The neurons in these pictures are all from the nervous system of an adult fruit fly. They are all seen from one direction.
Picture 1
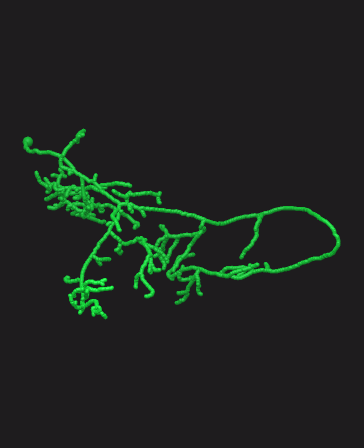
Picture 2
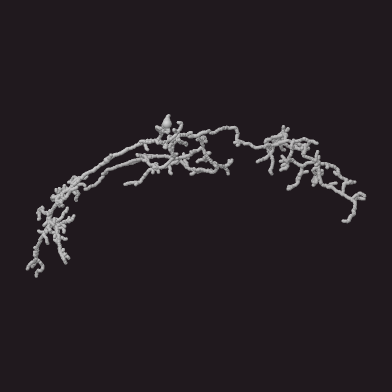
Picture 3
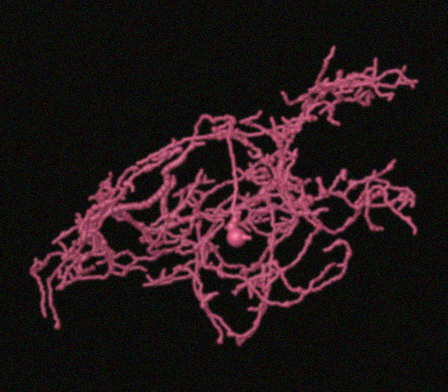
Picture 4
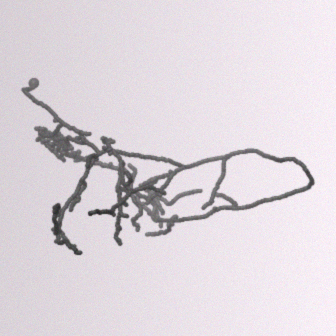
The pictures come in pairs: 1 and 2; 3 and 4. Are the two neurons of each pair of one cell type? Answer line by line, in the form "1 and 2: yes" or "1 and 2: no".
1 and 2: no
3 and 4: no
